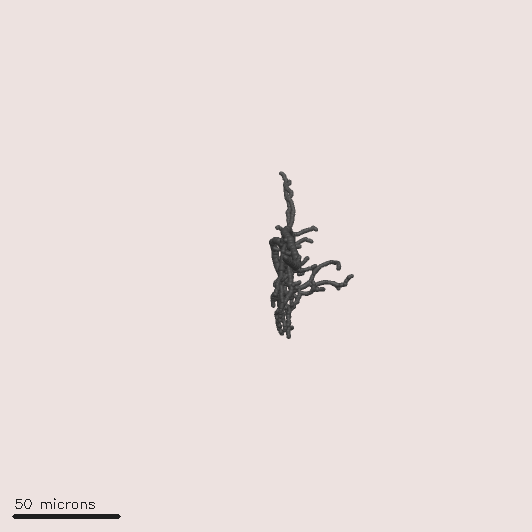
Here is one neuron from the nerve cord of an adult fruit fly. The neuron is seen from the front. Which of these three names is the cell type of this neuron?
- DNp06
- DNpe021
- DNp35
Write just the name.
DNp06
